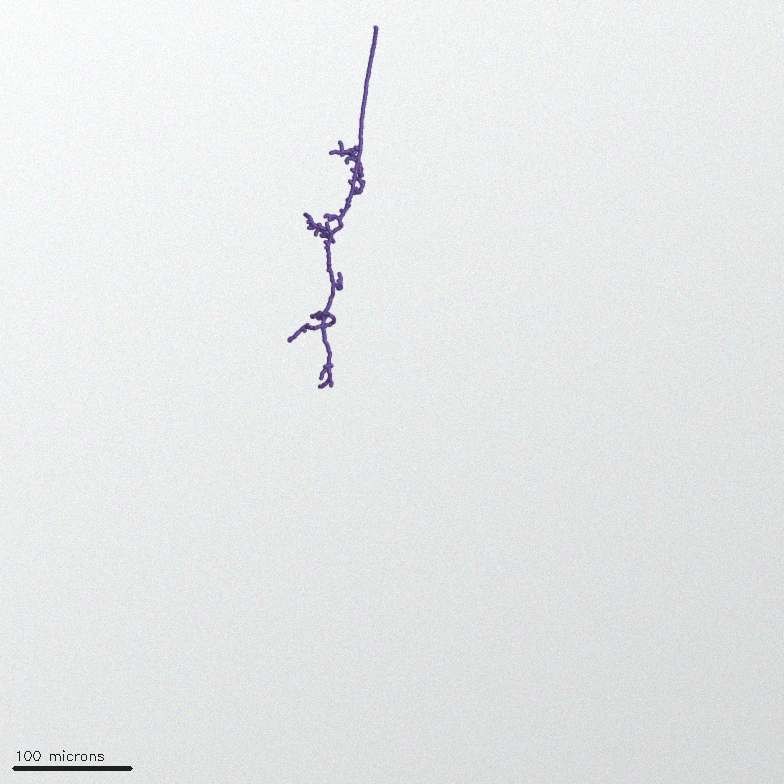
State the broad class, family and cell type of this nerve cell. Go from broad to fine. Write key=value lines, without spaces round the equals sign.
broad_class=descending neuron
family=hemilineage MX3
cell_type=DNg90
